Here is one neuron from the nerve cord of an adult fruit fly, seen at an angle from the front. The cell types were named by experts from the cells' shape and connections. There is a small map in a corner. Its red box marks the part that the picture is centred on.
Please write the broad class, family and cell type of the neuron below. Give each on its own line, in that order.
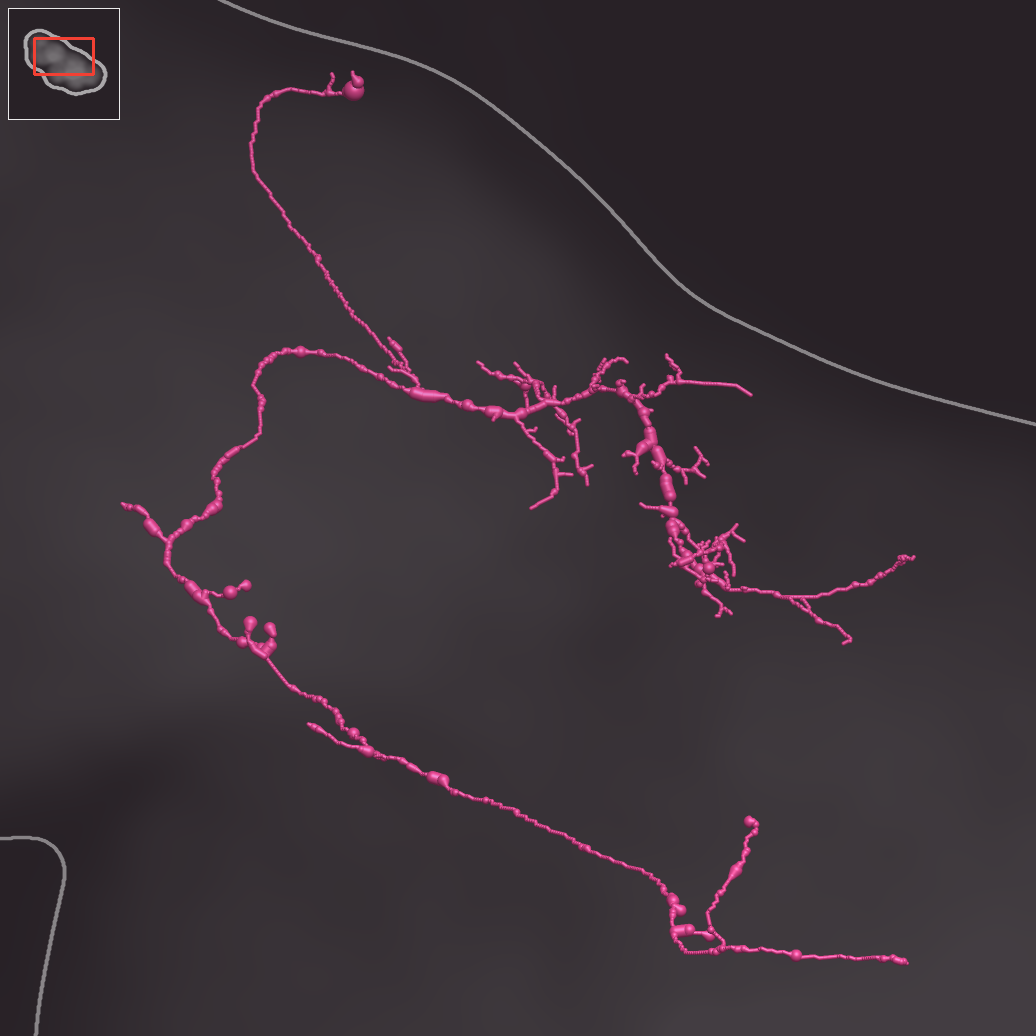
nerve-cord intrinsic neuron
hemilineage 07B
IN07B087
